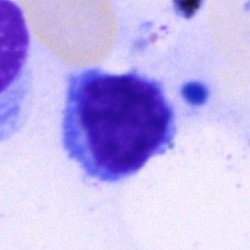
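Lymphocyte, central cell of a stained bone marrow smear. Nucleus first: it fills most of the cell, lying toward the upper right. Chromatin next: dark purple and dense throughout. Then cytoplasm: a ragged outer edge with small bulges, and no granules visible.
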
